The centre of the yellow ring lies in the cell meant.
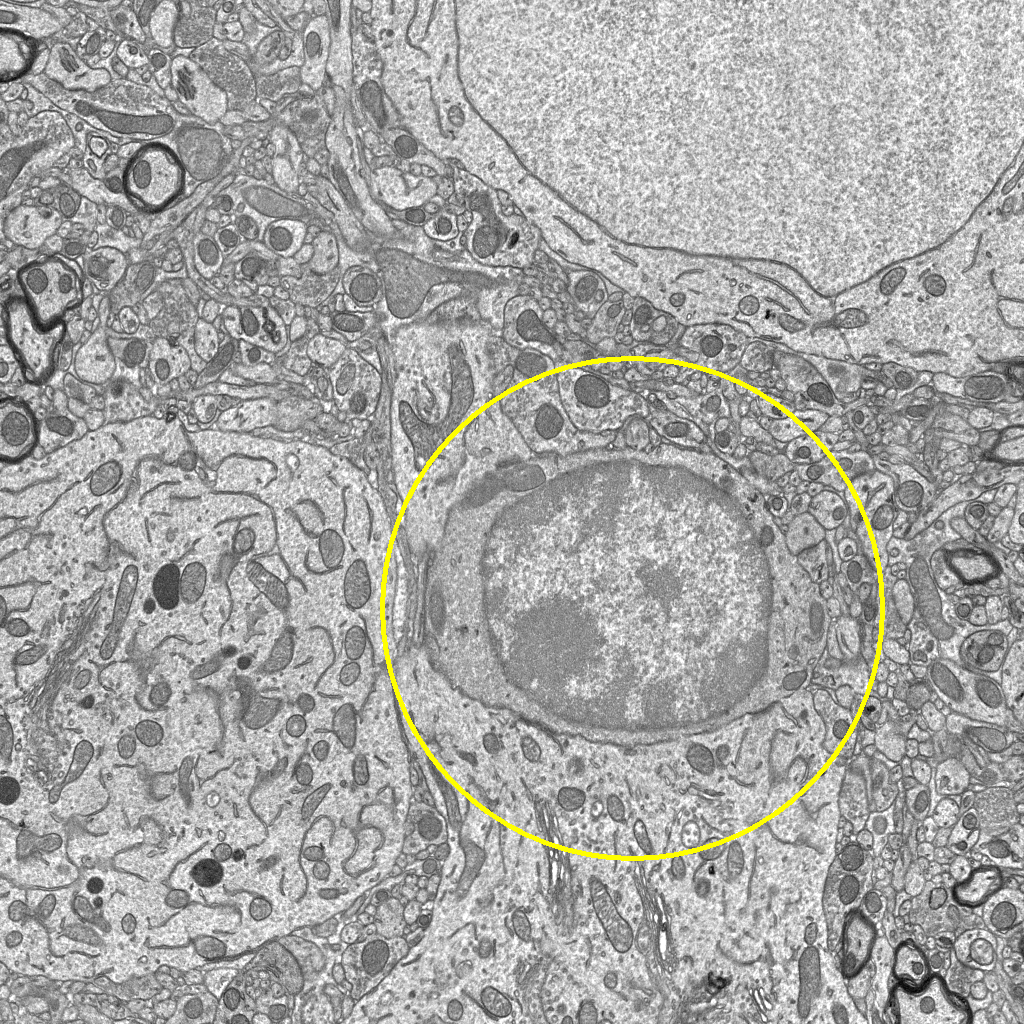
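Oligodendrocyte, the ringed cell in this section. Look first at the nucleus: a whole oval, wider than it is tall, lying entirely inside the ring. Trace its outline and you will find it smooth, with no deep folds or indentations. Inside, large dark irregular clumps of chromatin are scattered through a paler, speckled nucleoplasm. Notice the thin dark band of chromatin lining the inside of the envelope.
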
